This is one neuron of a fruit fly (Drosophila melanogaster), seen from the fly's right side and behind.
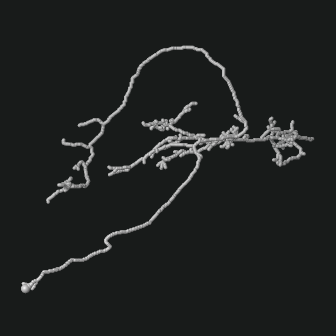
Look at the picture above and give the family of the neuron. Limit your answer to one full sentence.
Family hemilineage 02A is assigned to this neuron.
